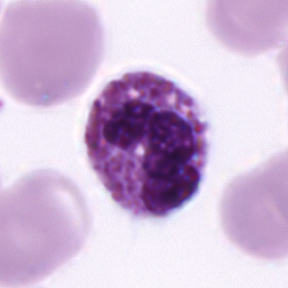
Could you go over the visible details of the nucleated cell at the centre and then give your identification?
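Smooth and rounded-oval, the outline shows no projections. The nuclear lobes lie mostly in the right half of the cell, and no nucleoli are visible. The granules are coarse and distinct, not fine and dust-like. The cell is an eosinophil.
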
